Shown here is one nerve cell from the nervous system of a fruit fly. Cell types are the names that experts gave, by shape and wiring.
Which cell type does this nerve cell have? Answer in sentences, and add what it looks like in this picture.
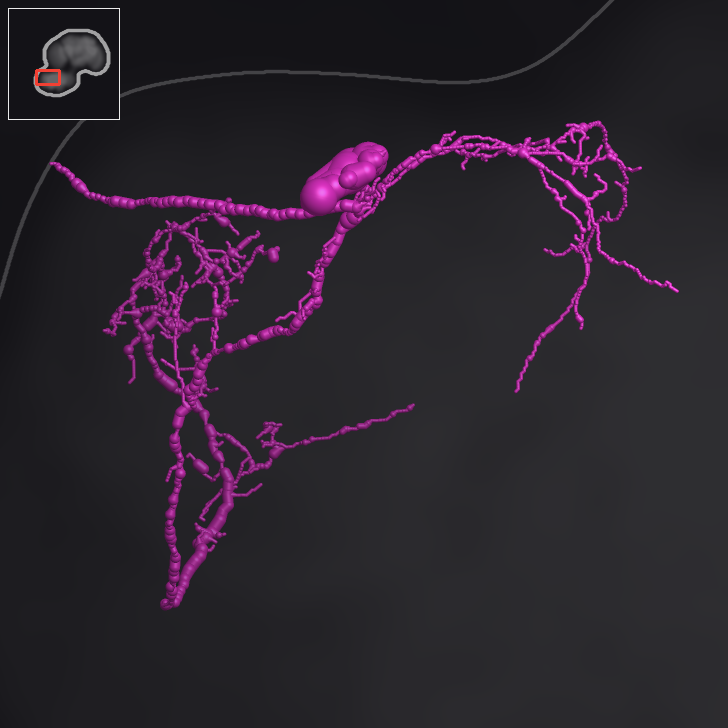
It is of cell type LK. Dozens of branch ends can be seen. As drawn here it is wider than it is tall.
